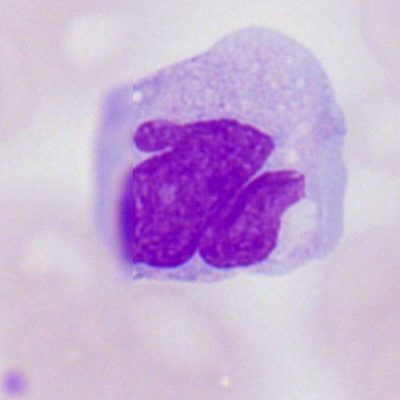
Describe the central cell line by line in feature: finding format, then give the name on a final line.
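Chromatin: lacy and finely stranded, not coarsely clumped
Cytoplasm amount: abundant, widest band above the nucleus
Cytoplasm colour: pale greyish-blue
Upper cytoplasm: many small pale vacuole-like spots
Name: monocyte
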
